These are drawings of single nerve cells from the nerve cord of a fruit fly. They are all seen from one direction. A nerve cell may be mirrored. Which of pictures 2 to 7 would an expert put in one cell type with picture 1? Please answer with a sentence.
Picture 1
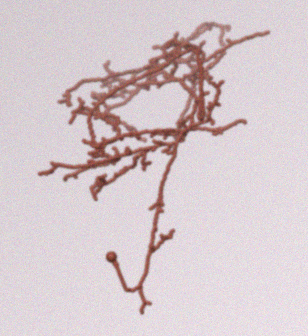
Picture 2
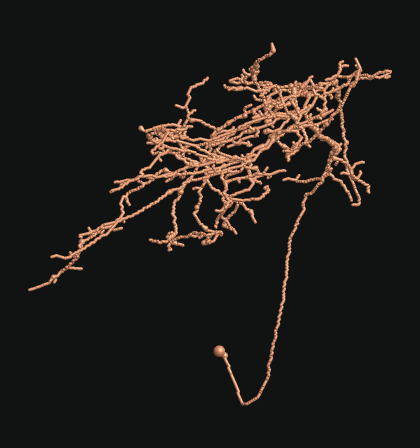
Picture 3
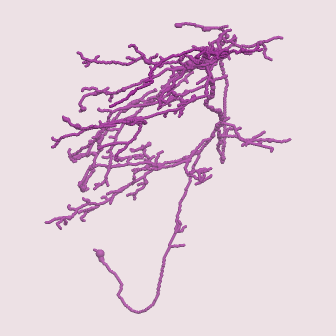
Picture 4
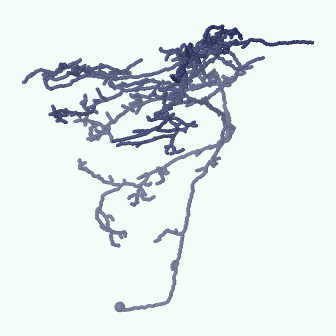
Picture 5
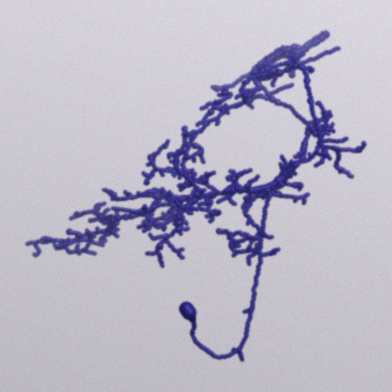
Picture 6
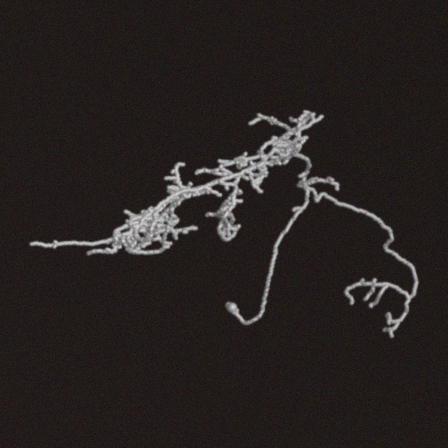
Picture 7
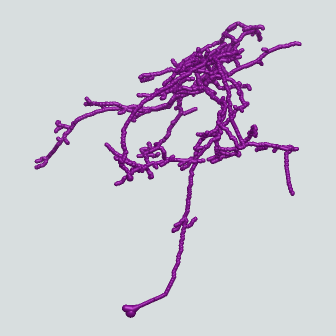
Picture 4, picture 5 and picture 7 are of the same cell type.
